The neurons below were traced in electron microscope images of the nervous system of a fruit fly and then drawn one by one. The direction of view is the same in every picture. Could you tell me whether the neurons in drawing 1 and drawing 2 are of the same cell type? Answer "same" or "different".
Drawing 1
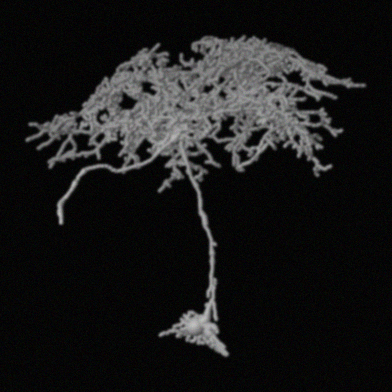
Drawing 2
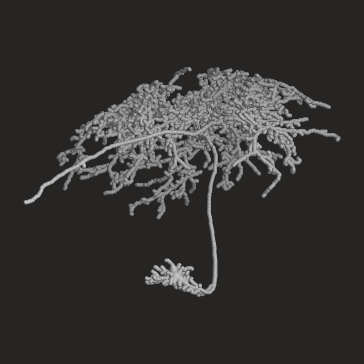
same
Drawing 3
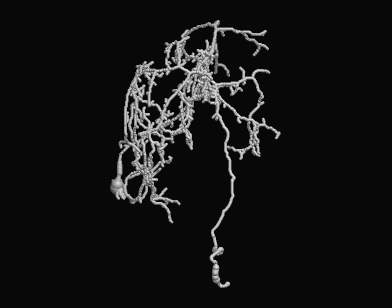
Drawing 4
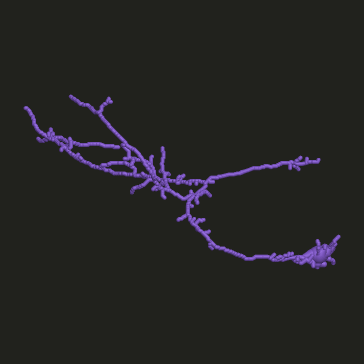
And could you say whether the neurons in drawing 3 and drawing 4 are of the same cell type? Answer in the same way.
different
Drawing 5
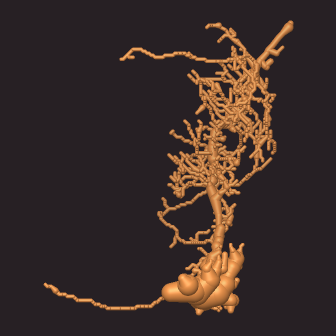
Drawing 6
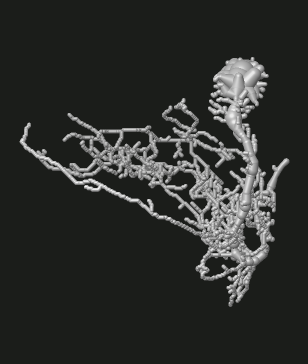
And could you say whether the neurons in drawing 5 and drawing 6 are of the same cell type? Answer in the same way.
same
